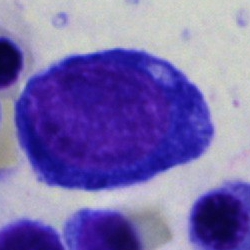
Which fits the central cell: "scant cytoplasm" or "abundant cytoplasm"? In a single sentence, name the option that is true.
What cytoplasm the cell has forms just a narrow rim.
